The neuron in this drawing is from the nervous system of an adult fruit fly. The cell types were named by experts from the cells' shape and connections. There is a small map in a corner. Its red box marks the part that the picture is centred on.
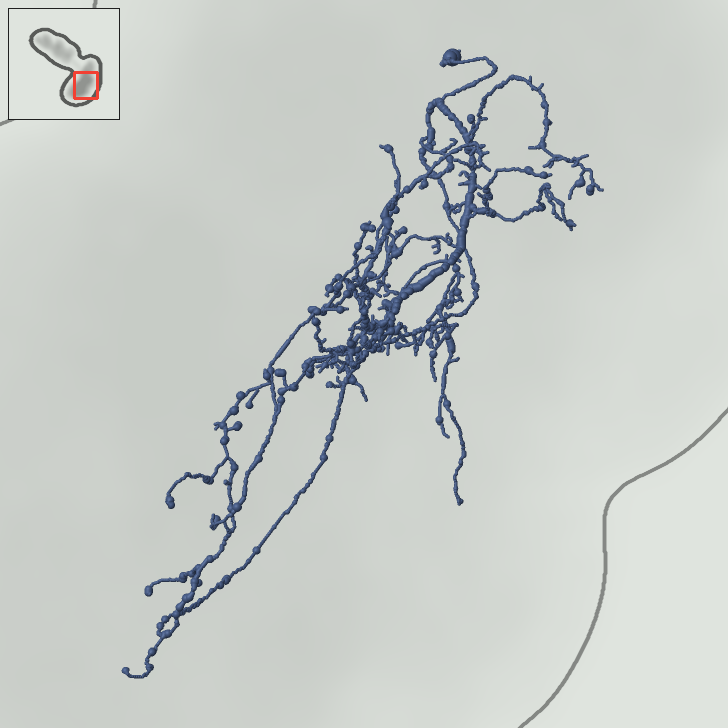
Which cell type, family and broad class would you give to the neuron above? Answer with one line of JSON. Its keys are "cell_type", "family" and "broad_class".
{"cell_type": "AVLP760m", "family": "hemilineage LHl1", "broad_class": "central-brain intrinsic neuron"}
